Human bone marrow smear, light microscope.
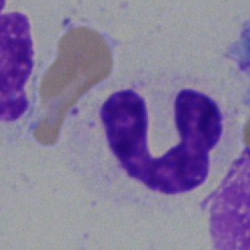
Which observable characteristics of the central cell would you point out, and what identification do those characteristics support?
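See how the nucleus curves into a U, open side facing upward: one continuous band of fairly even width, not pinched into separate lobes. Around it sits a wide rim of pale pinkish-lilac cytoplasm with sparse, fine lilac granules. It's a band neutrophil.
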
